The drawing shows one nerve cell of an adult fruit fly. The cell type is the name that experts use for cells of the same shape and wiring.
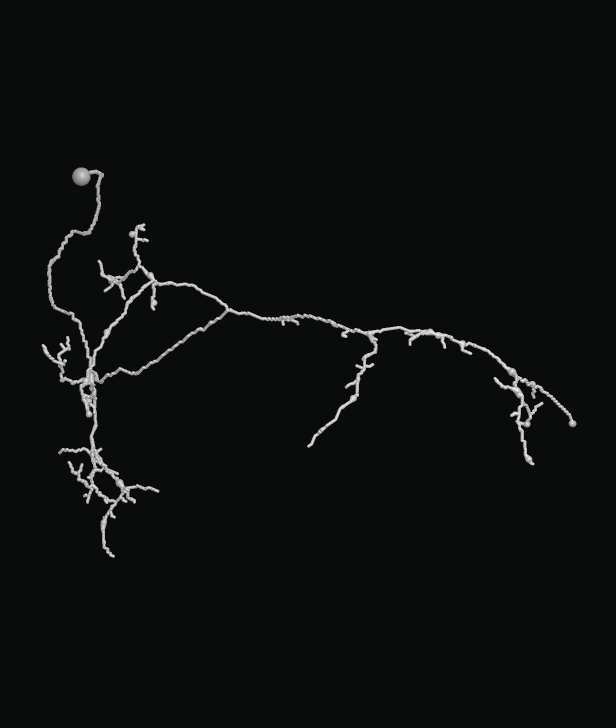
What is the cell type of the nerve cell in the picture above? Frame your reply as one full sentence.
Classified by cell type, this nerve cell is CB2996.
